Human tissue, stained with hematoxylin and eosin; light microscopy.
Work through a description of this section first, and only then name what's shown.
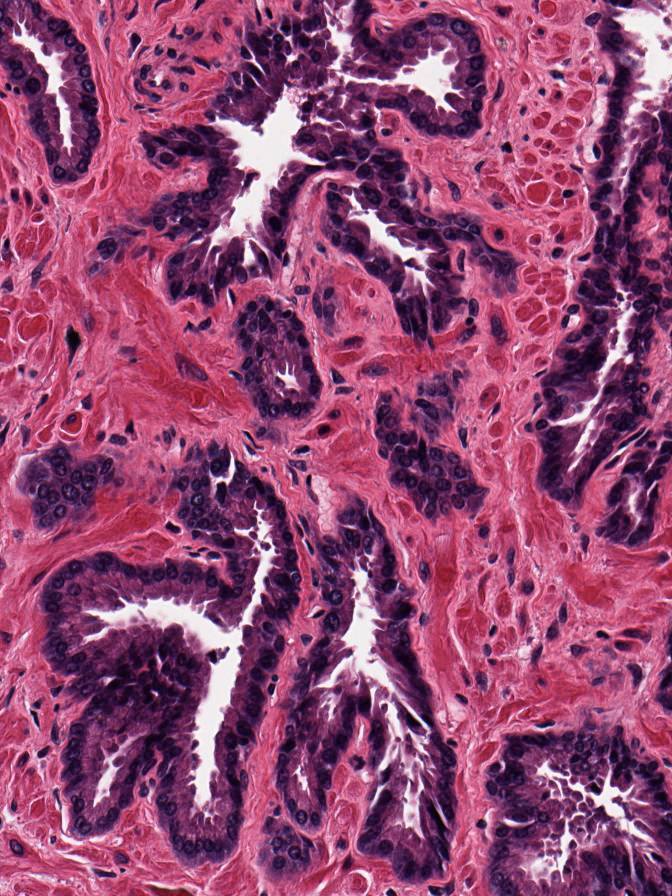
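You've got glands with irregular, branching lumens through the field, with broad bands of pink stroma between them. The lumens are star-shaped, lots of epithelial folds projecting in. Crowded columnar cells line the glands, dark nuclei at several levels, so it looks layered. The stroma is dense and pink: spindle cells, elongated nuclei, varied directions. This is prostate.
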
